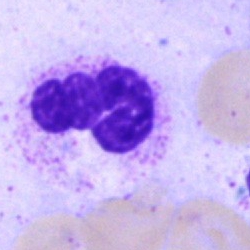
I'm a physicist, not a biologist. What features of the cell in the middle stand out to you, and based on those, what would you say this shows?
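Within the lobes, the chromatin is dense and dark purple throughout. Around the nucleus runs a moderate rim of very pale lilac cytoplasm, with fine pinkish-violet granules scattered throughout. The outline is roughly round, its edge soft and indistinct. This is a segmented neutrophil.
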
